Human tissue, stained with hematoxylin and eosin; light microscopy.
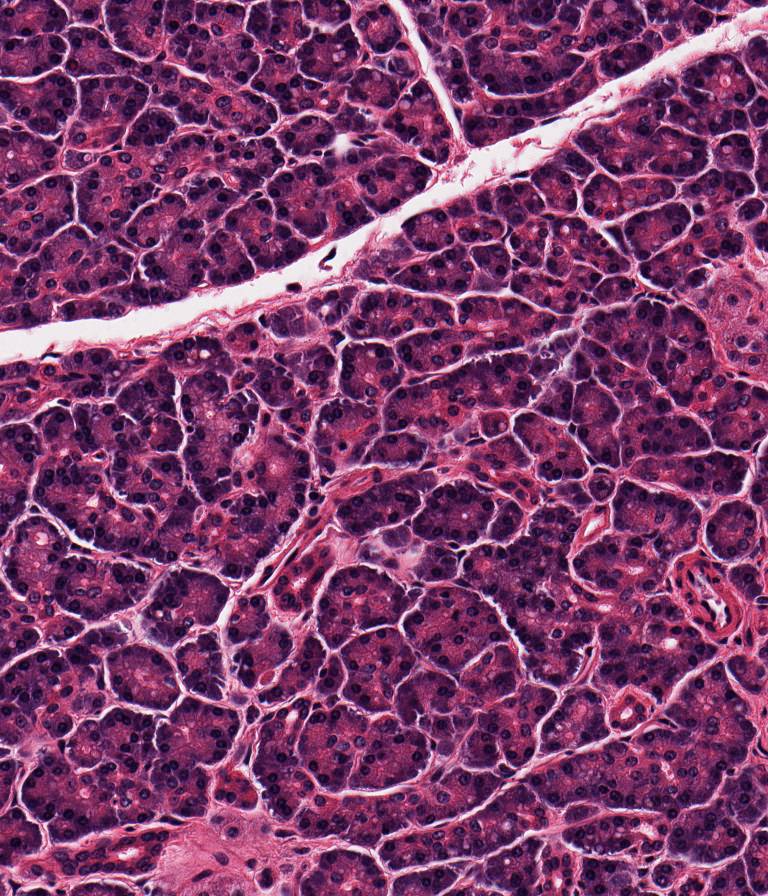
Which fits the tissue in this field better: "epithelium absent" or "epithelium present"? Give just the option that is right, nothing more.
Epithelium present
